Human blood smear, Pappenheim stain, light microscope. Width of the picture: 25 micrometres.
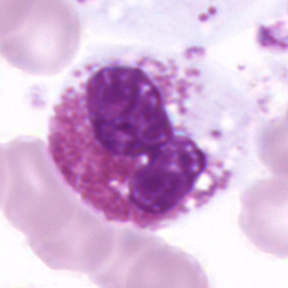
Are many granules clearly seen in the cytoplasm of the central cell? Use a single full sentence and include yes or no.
Yes, there is a large number of visible granules in the cell's cytoplasm.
